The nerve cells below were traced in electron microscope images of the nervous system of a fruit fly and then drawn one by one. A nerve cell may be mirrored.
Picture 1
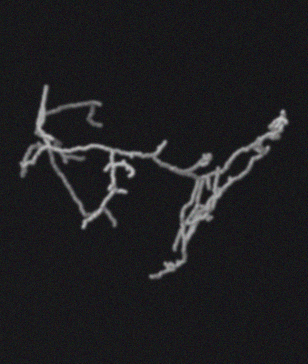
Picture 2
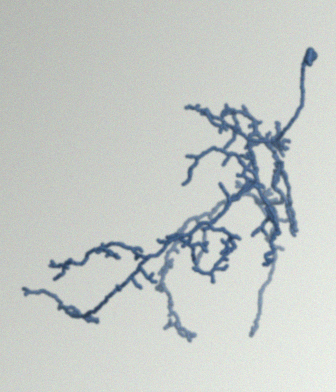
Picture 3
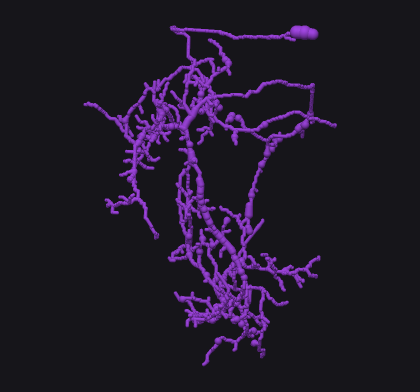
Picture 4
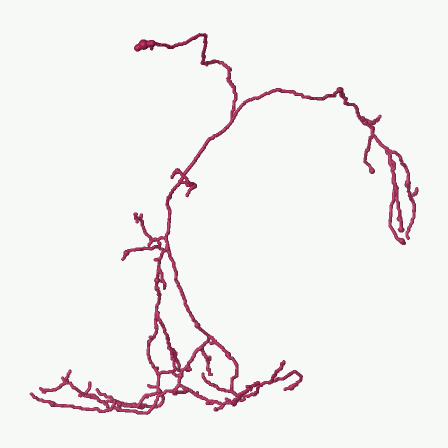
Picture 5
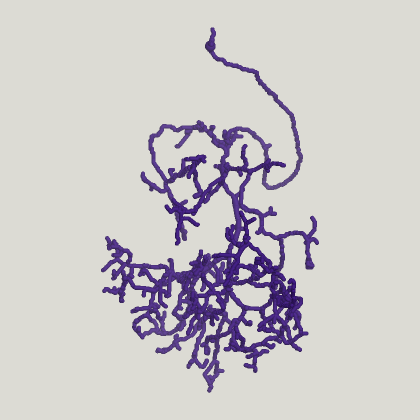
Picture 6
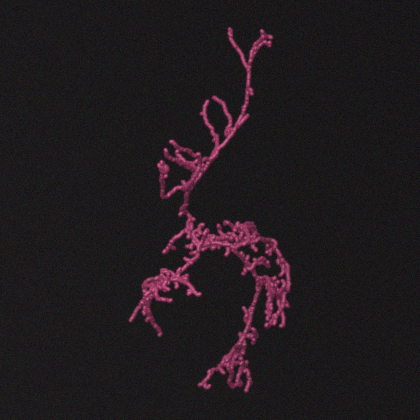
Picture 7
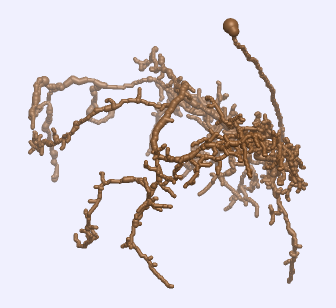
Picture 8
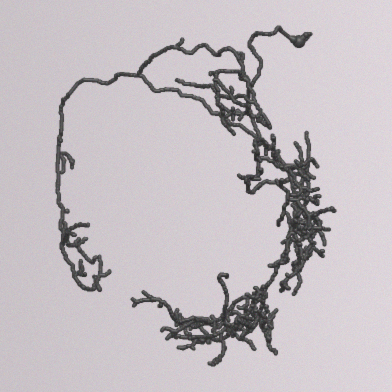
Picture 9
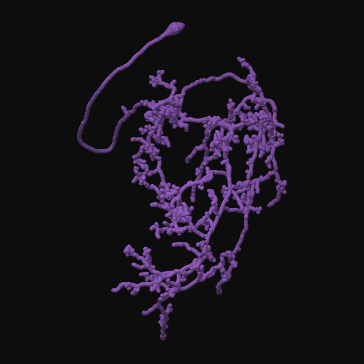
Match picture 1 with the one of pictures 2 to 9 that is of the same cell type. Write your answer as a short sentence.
The nerve cell in picture 4 is of the same cell type.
